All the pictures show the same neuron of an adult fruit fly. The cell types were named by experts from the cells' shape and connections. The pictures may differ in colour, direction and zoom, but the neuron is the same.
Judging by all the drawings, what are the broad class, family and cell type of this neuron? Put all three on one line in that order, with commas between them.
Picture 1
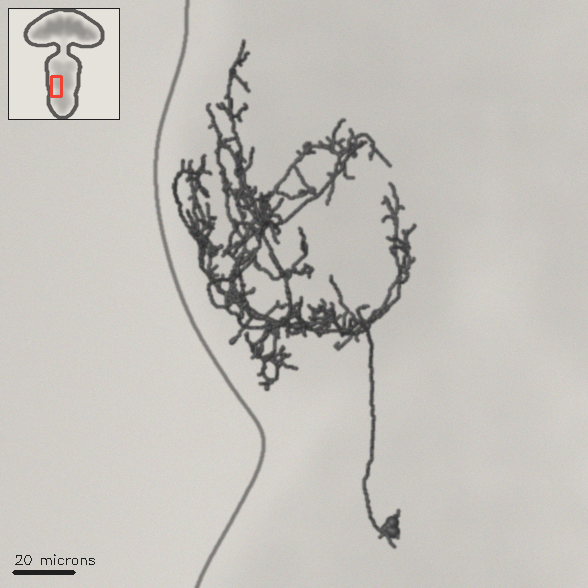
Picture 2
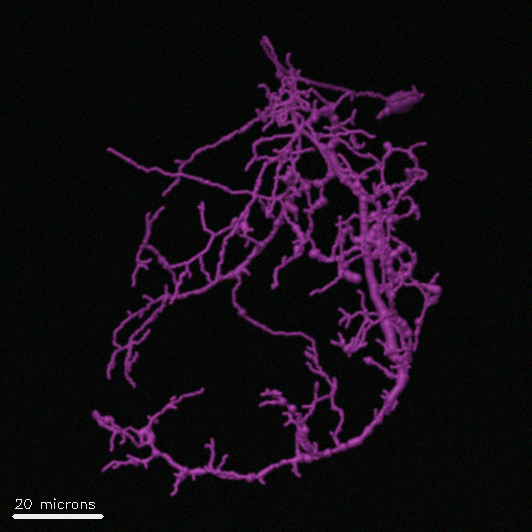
nerve-cord intrinsic neuron, hemilineage 03A, IN03A039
